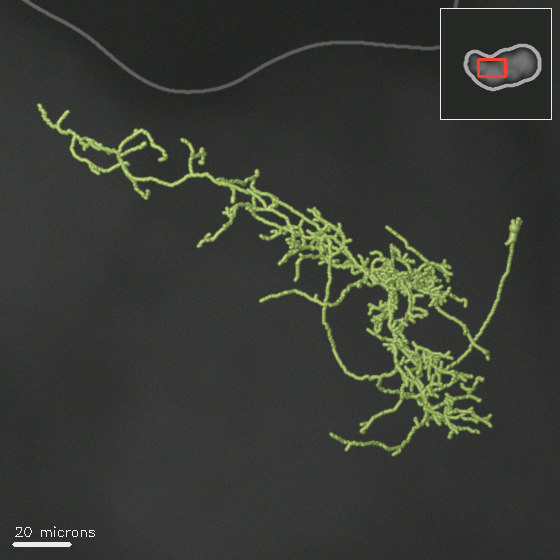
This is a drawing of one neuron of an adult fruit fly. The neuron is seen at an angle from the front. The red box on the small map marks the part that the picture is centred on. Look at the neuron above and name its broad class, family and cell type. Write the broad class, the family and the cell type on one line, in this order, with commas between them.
nerve-cord intrinsic neuron, hemilineage 11A, IN11A018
